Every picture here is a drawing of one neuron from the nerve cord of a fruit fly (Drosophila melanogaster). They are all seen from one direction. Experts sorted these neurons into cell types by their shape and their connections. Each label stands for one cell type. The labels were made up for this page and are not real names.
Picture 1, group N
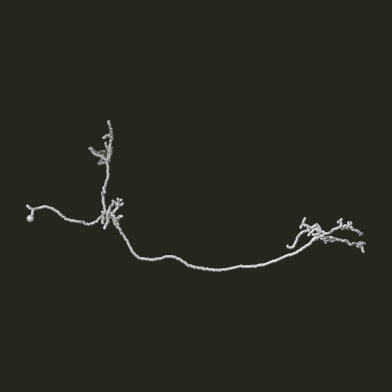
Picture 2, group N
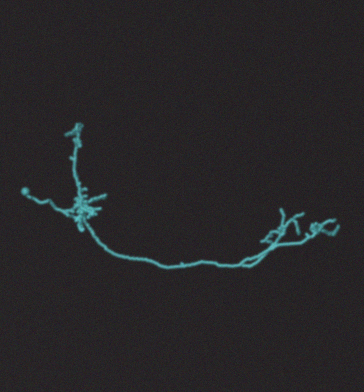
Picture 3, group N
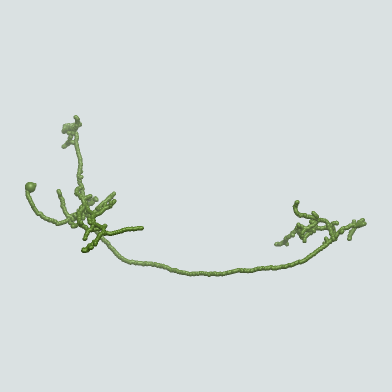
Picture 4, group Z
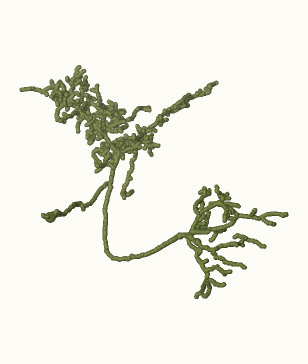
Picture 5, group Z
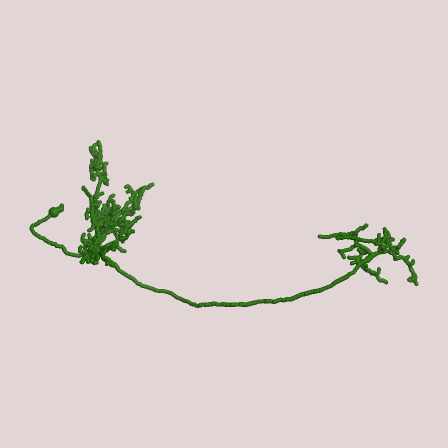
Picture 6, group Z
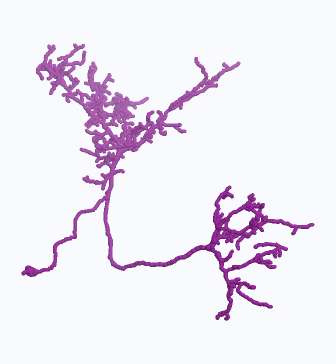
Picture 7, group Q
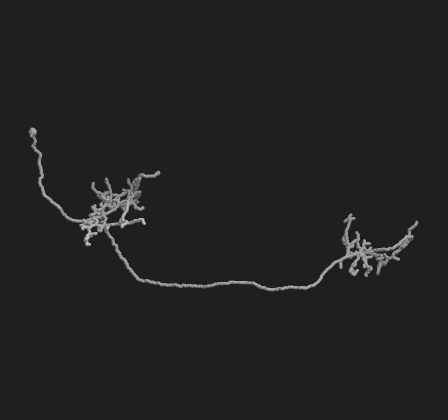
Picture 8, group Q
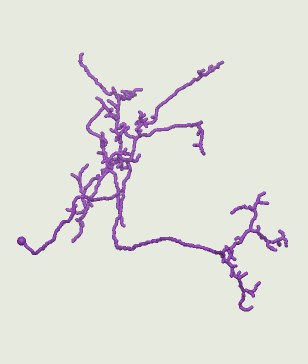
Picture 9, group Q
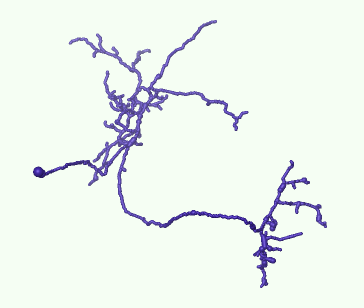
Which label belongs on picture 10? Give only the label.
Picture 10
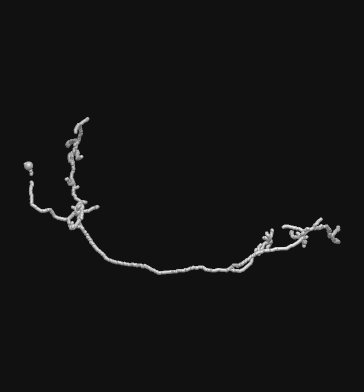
group N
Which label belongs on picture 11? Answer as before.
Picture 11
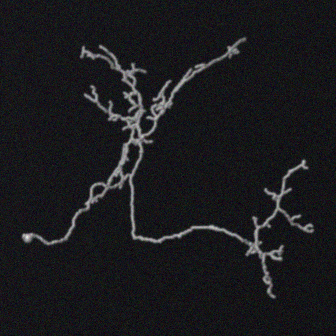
group Q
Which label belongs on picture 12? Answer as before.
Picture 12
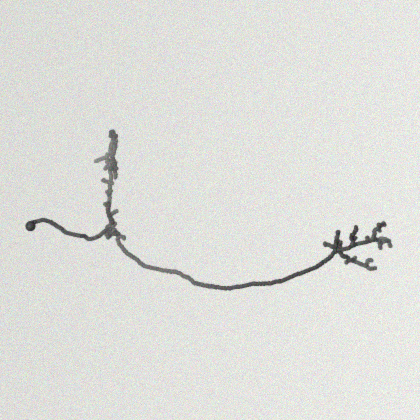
group N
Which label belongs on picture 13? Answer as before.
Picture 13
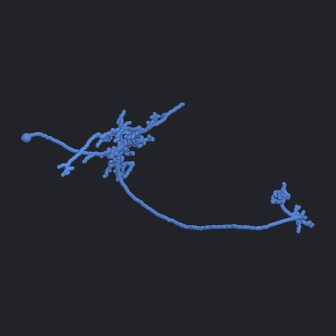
group Q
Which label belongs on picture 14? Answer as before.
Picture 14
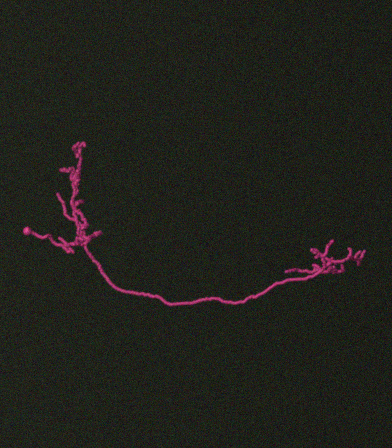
group N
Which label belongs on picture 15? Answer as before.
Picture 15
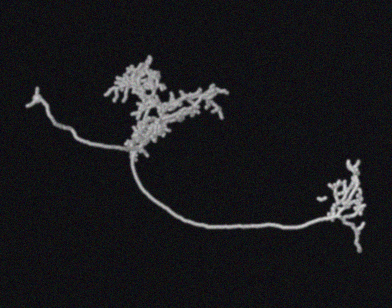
group Z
